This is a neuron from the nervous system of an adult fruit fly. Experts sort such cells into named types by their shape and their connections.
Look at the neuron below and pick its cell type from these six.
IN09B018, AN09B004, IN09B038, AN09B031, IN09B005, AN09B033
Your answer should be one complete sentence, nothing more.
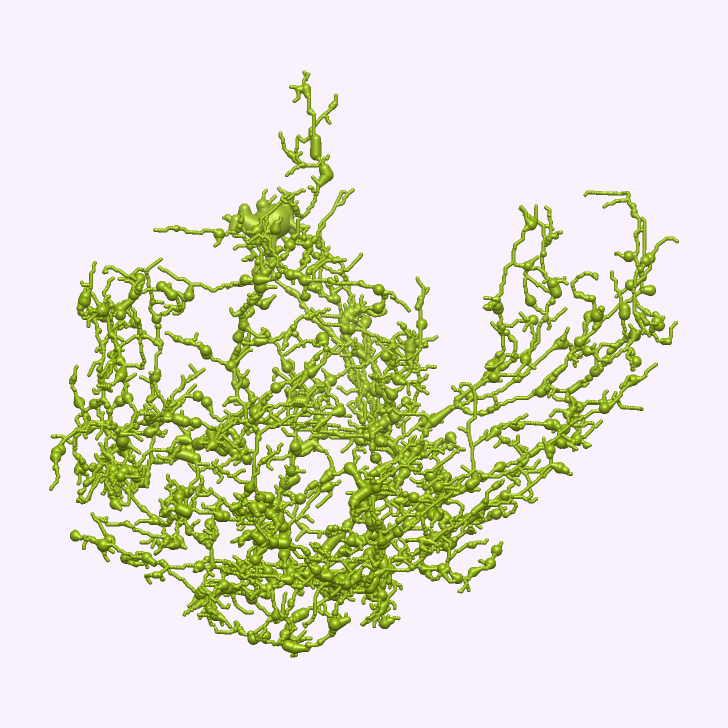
It is IN09B005 that this neuron is, by cell type.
